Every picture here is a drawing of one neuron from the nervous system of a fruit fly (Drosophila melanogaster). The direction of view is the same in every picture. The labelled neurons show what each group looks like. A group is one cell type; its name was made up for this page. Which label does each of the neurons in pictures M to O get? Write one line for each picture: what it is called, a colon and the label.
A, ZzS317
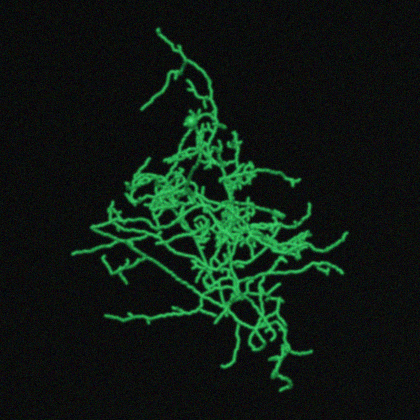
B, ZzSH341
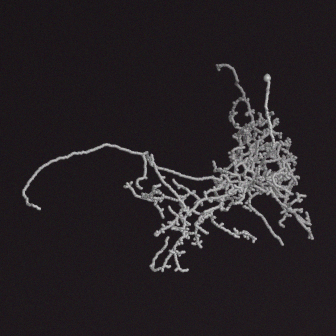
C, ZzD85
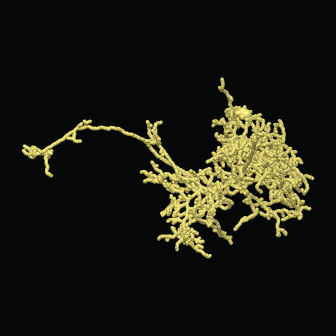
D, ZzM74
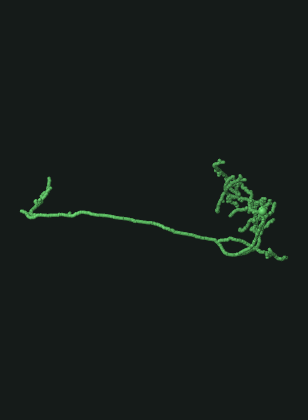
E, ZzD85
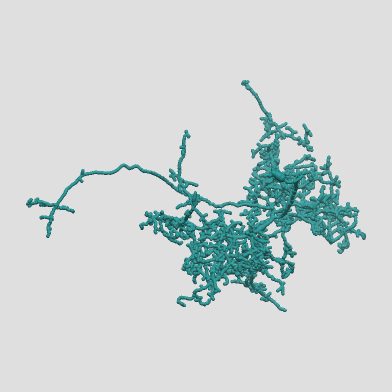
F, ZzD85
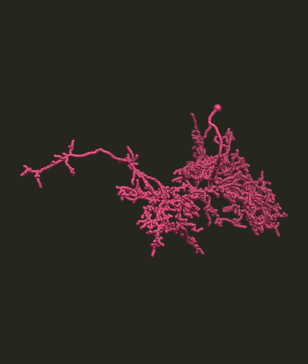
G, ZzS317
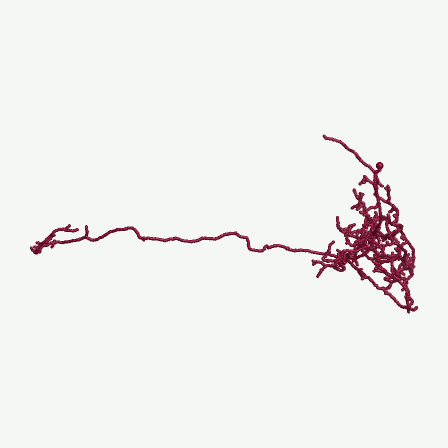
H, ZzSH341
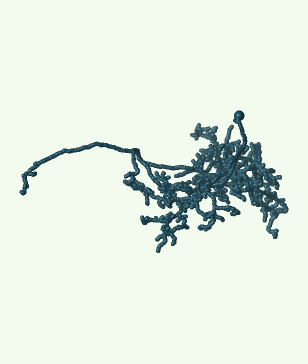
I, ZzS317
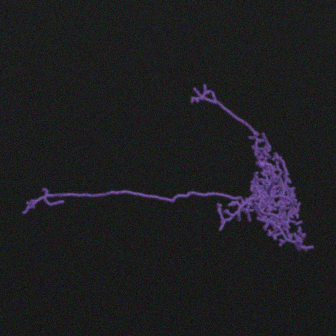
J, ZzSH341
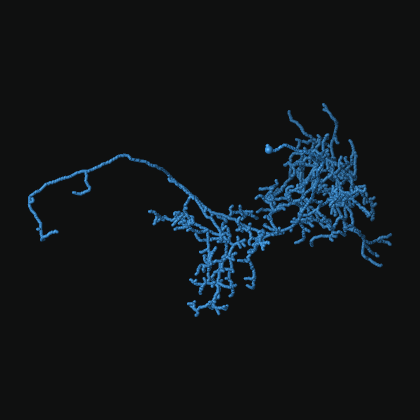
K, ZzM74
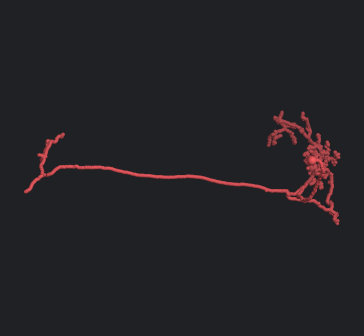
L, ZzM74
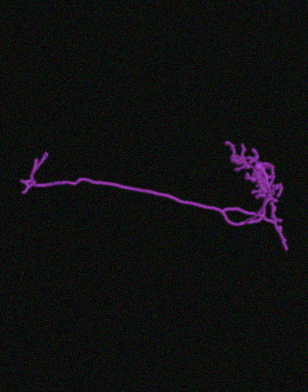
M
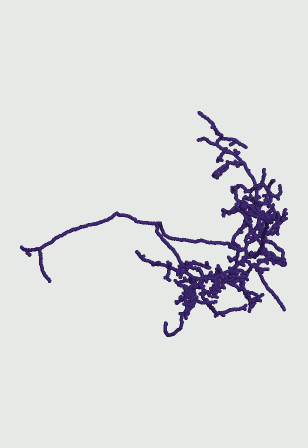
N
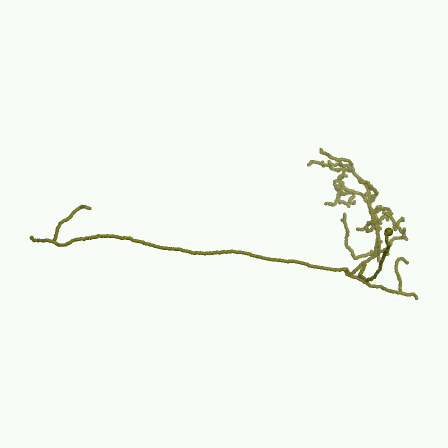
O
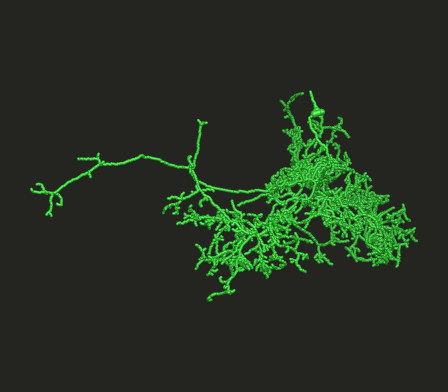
M: ZzSH341
N: ZzM74
O: ZzD85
